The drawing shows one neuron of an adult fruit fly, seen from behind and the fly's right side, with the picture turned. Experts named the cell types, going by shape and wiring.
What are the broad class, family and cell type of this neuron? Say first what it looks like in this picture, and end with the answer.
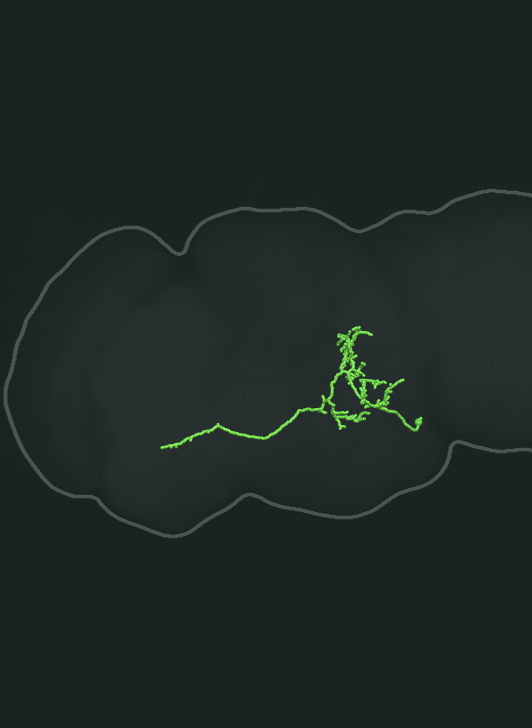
The cell body is on the right of the picture. In this view it is wider than it is tall. This is a central-brain intrinsic neuron. The family is hemilineage LHl2_ventral. Its cell type is AVLP069_c.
